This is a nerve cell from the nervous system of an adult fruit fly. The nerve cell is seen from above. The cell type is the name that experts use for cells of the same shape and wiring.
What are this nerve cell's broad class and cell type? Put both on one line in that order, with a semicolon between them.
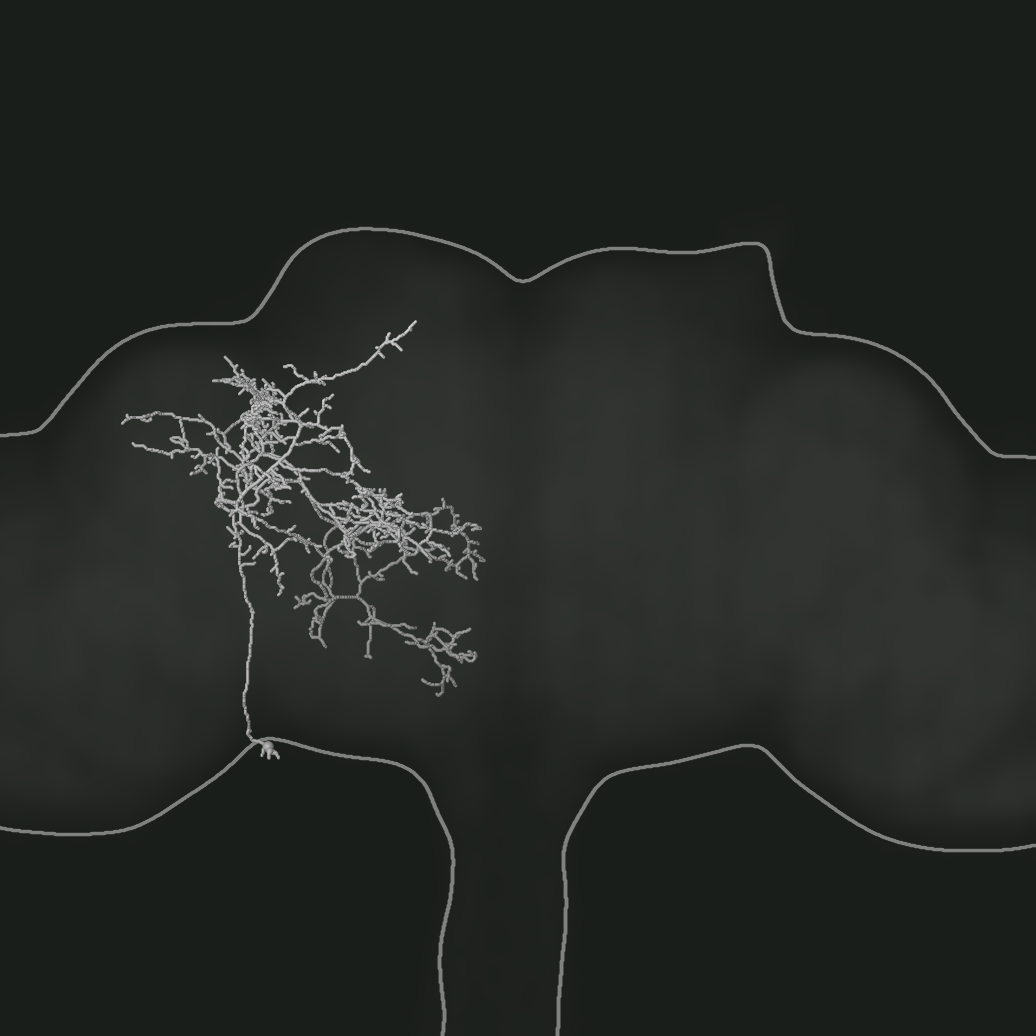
central-brain intrinsic neuron; AVLP491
